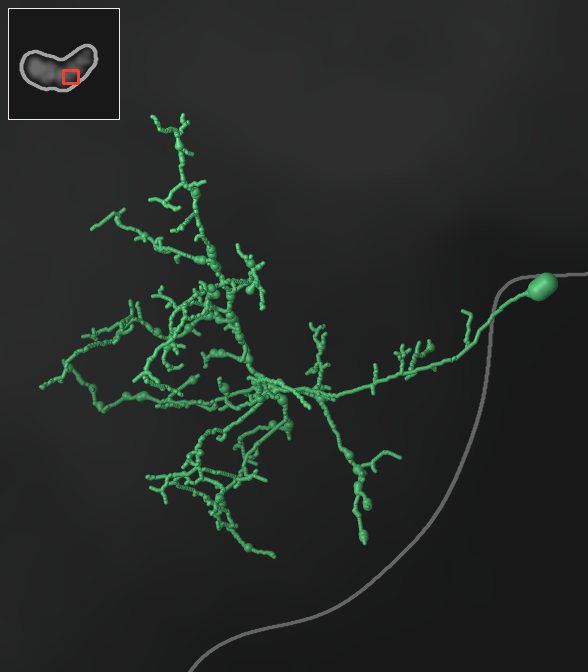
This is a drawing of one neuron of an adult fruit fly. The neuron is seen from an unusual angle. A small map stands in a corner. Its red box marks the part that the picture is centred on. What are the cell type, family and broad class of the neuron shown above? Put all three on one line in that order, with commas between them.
IN20A.22A055, hemilineage 20A.22A, nerve-cord intrinsic neuron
